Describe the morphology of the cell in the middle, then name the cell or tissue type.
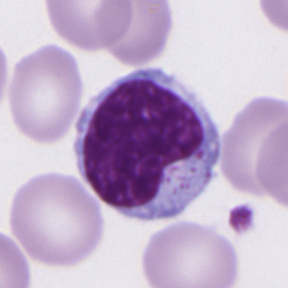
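Roughly round in outline, the cell has a slightly uneven edge. An indentation on the lower right side of the nucleus gives it a kidney shape. The cytoplasm is pale grey-blue, with a few fine reddish-purple granules at the lower right. The cell is a large granular lymphocyte.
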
